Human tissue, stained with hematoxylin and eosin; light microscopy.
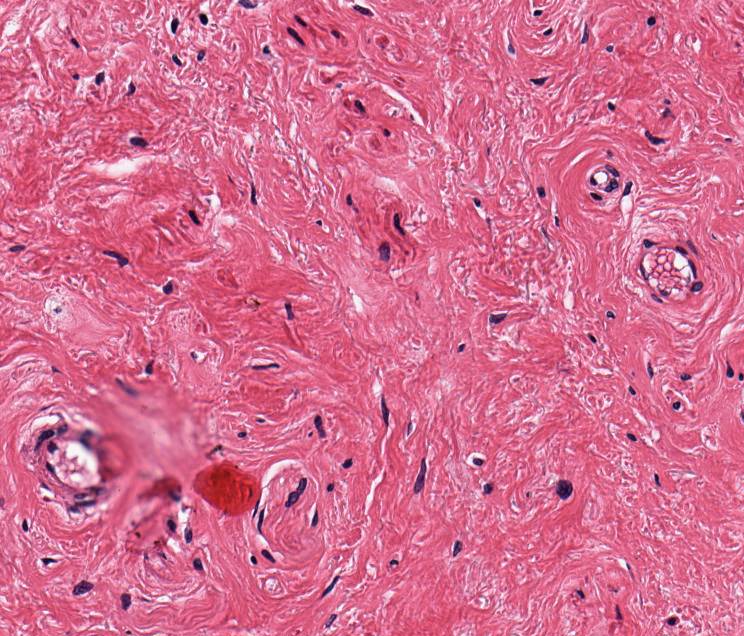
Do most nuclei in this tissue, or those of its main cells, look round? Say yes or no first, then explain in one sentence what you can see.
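No. Cells are sparse, with small dark elongated spindle-shaped nuclei scattered singly through the collagen.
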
